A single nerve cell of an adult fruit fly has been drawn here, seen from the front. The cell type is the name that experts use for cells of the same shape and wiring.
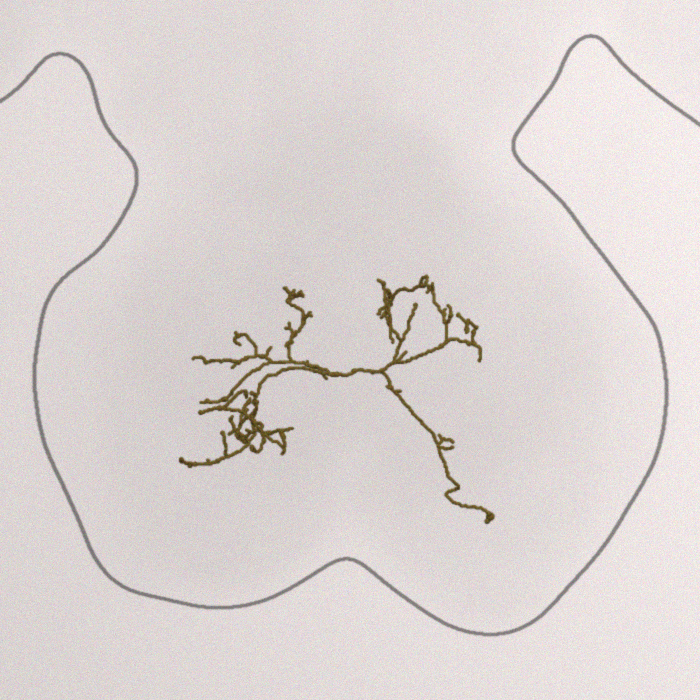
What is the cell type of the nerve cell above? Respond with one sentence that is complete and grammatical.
Within the cell type IN12B090 sits this nerve cell.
